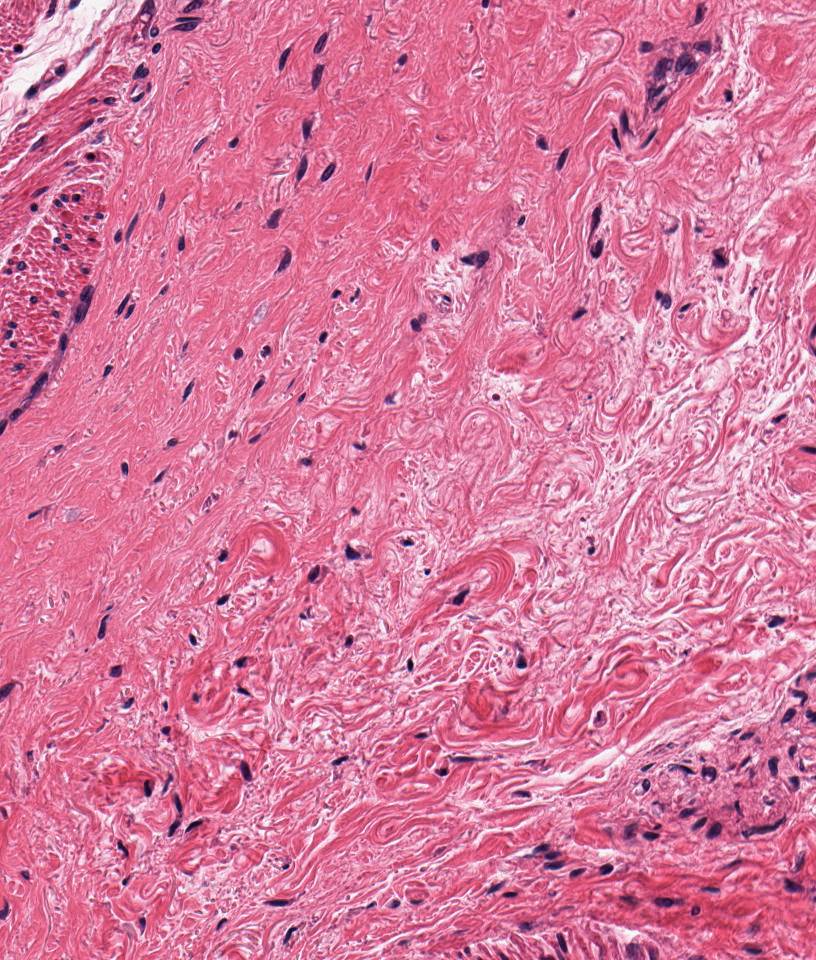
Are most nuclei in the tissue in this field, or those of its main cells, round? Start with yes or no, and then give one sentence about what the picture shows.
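No. The scattered cells have small, dark, elongated spindle-shaped nuclei with little visible cytoplasm.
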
